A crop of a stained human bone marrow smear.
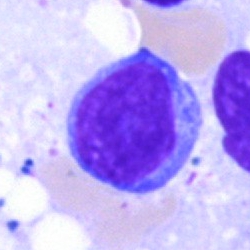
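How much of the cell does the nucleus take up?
Most of it, leaving just a narrow rim of cytoplasm, widest on the right side.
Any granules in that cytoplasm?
None visible.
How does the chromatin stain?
Deep purple, with small paler spots scattered through it.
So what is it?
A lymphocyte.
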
